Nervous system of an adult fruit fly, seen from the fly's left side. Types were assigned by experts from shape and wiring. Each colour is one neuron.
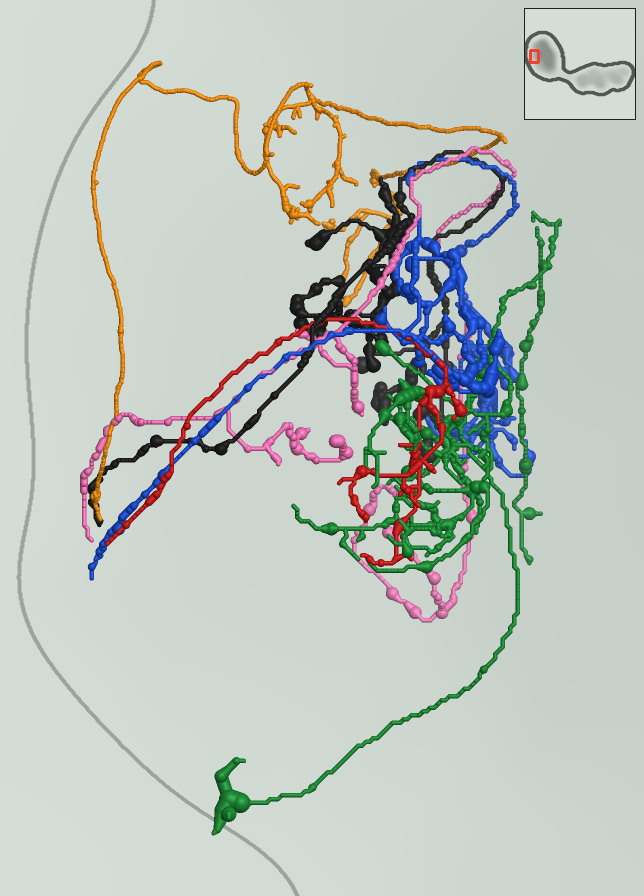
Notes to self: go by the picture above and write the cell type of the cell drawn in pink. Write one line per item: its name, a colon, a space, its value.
cell type: ORN_VL2a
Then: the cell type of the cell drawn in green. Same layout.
cell type: v2LN47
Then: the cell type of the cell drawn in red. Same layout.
cell type: ORN_VL2p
